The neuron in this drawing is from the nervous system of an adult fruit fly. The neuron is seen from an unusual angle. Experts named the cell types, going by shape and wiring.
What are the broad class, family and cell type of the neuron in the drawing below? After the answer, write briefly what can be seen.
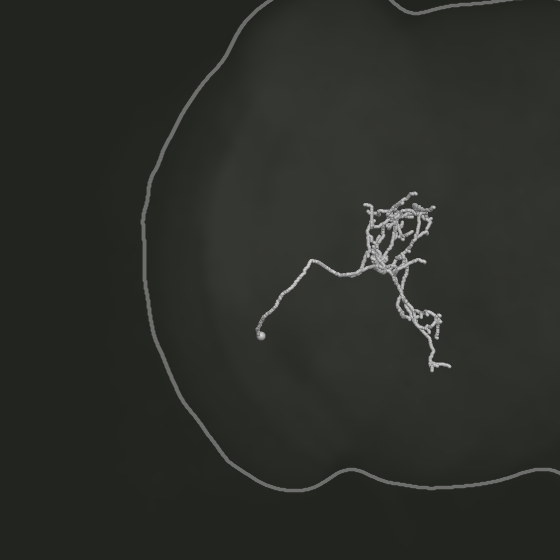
This is a central-brain intrinsic neuron. Its family is hemilineage LALa1_posterior. The cell type is CB2246. The cell body can be seen in the middle of the picture. As drawn here it is about as wide as it is tall.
